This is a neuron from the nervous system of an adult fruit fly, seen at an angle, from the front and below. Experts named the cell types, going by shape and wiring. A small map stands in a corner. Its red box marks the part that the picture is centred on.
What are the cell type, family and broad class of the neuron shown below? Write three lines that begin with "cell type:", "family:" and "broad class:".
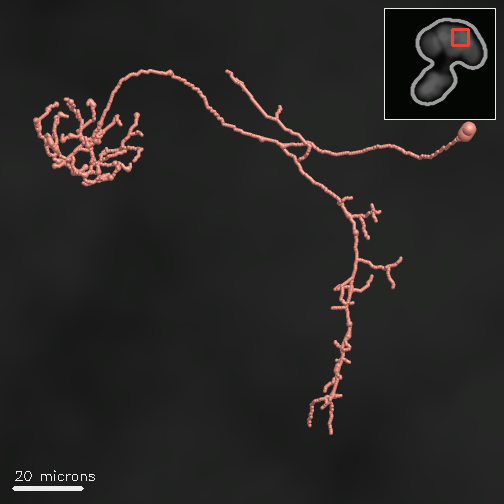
cell type: ER1_b
family: hemilineage EBa1
broad class: central-brain intrinsic neuron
